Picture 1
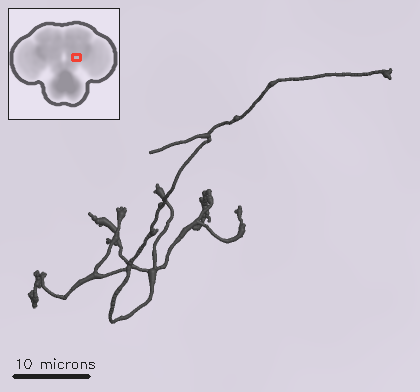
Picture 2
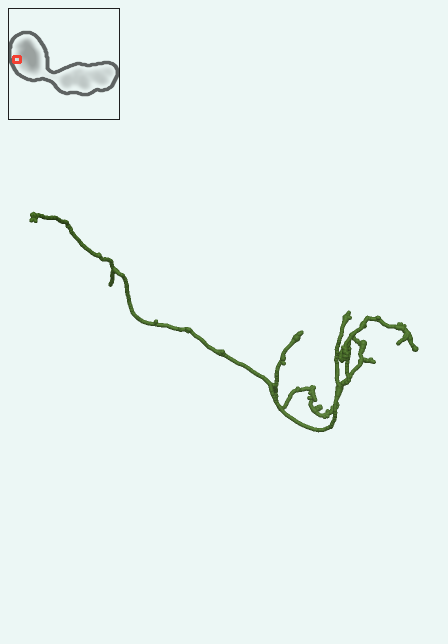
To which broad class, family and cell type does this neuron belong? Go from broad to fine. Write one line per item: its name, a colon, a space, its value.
broad class: sensory neuron entering the brain
family: class olfactory
cell type: ORN_VL1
